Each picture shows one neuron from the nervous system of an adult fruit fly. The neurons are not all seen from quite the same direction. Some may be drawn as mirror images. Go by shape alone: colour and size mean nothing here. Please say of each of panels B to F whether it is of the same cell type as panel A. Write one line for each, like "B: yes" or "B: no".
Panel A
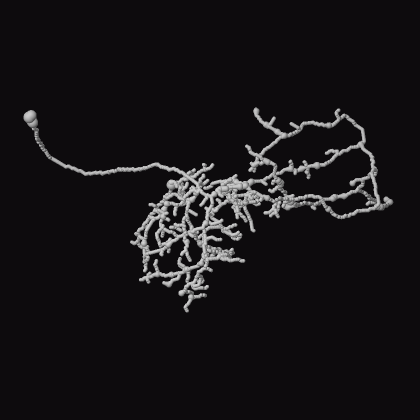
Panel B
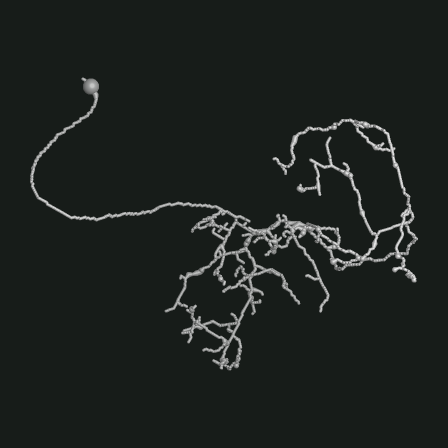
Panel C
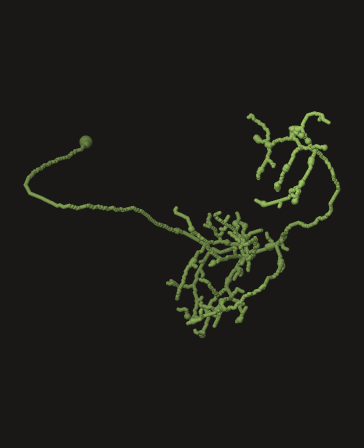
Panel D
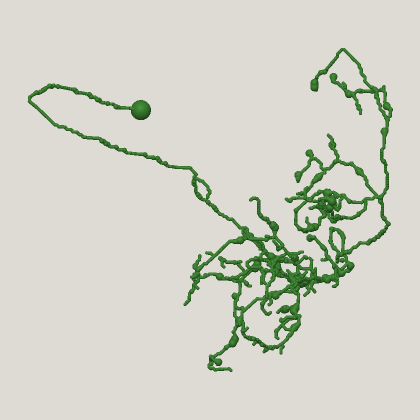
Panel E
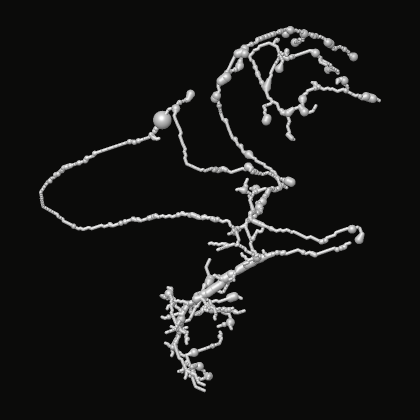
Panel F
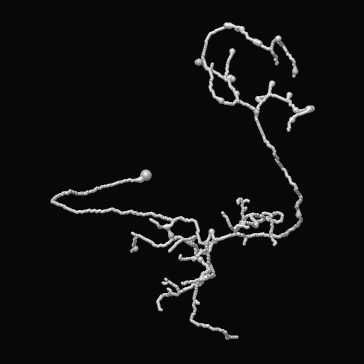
B: yes
C: yes
D: yes
E: no
F: no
